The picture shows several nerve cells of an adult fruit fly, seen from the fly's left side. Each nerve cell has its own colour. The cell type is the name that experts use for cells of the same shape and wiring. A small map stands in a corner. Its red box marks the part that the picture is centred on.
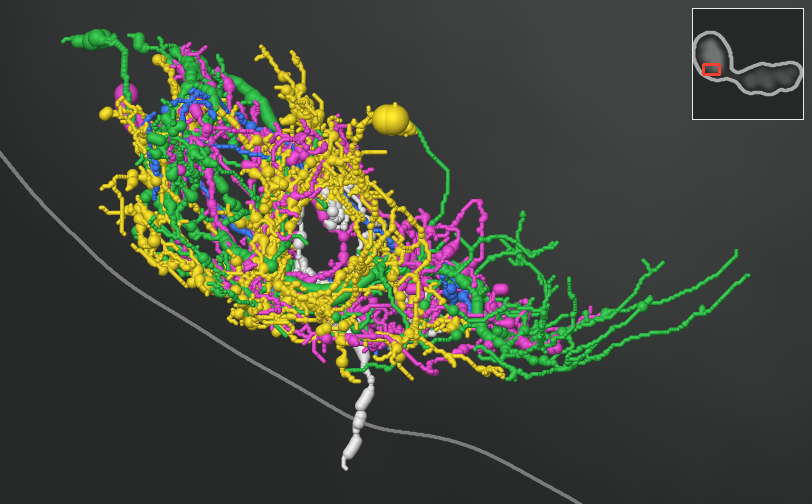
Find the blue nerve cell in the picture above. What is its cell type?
GNG643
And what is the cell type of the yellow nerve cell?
GNG053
